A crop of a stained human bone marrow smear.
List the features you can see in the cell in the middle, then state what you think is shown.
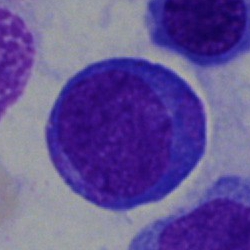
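A round, smooth outline bounds the cell. Its nucleus is displaced toward the left, off-centre. The chromatin is finely stippled, with small paler flecks, and no granules are seen in the cytoplasm. Answer: a blast.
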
